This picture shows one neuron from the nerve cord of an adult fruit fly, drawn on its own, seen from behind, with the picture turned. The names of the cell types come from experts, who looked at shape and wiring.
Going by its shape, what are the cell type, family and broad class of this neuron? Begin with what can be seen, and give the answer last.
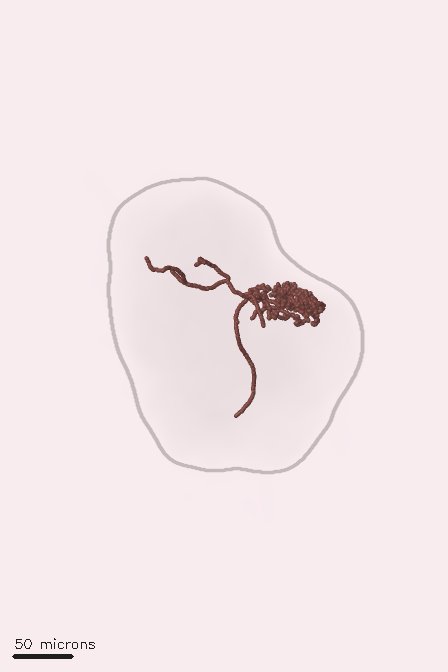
No cell body is drawn. By the scale bar it is about 160 microns wide in this view. Its cell type is SNta30. The name of its family is class mechanosensory tactile. This is a sensory neuron entering the nerve cord.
